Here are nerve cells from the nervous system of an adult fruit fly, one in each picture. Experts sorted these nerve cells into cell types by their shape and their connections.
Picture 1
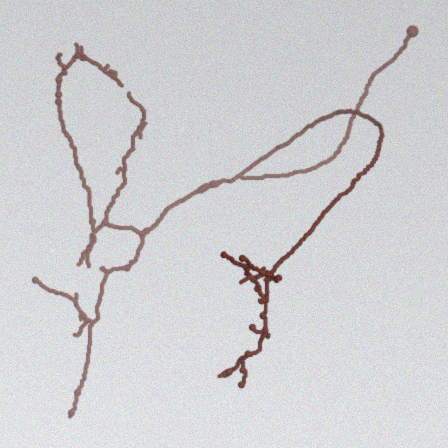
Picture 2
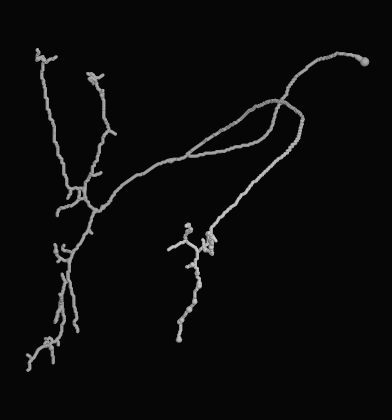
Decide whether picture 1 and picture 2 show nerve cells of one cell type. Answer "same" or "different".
same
